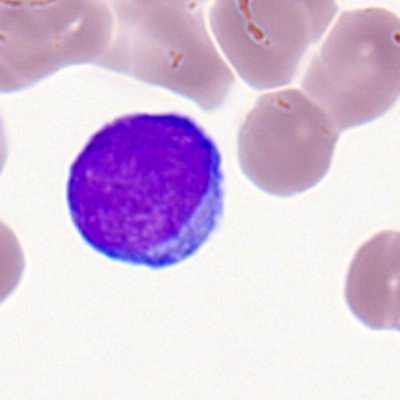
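Myeloblast from a stained human blood smear. Follow its outline first: round and smooth. The pale blue cytoplasm forms only a thin crescent at the lower right, and no granules are visible in it.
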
